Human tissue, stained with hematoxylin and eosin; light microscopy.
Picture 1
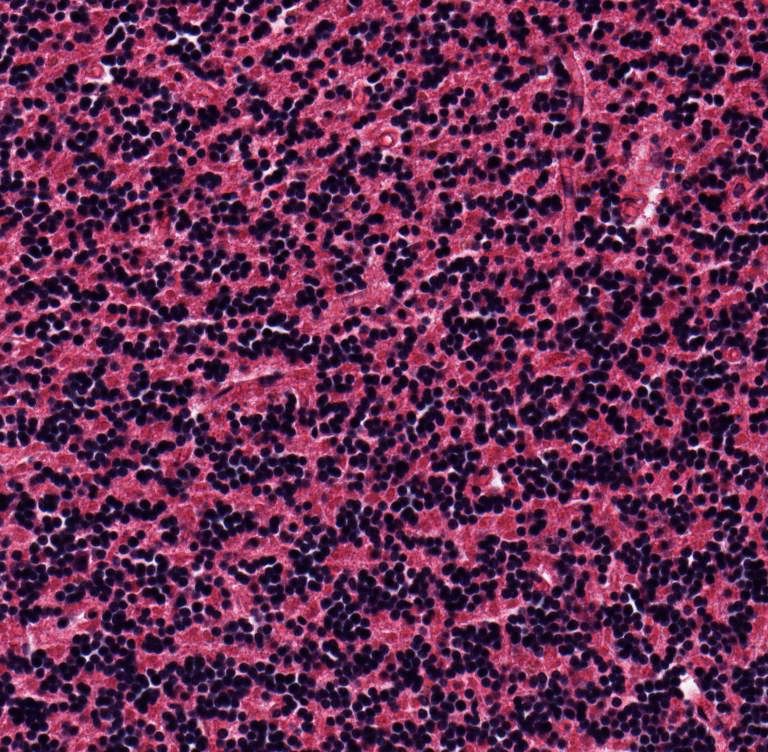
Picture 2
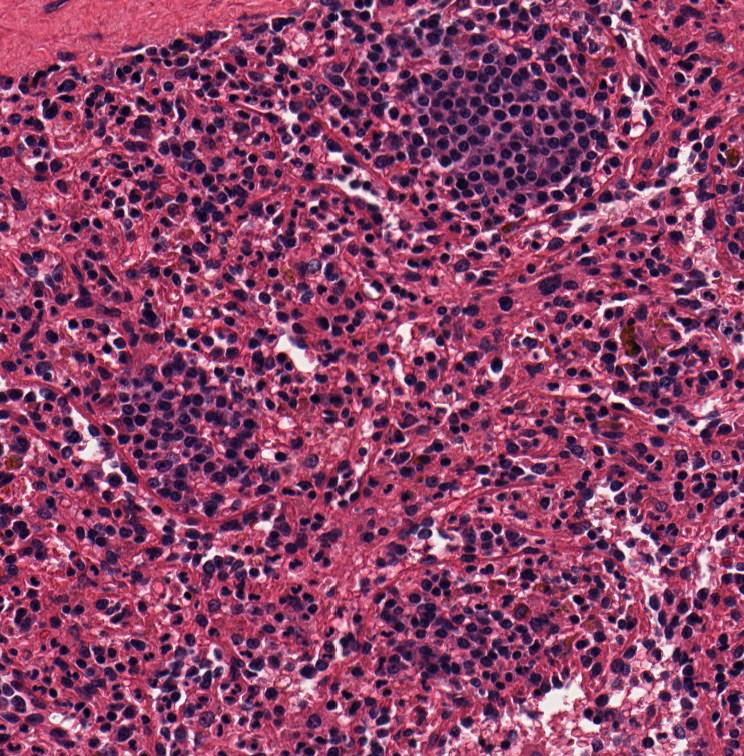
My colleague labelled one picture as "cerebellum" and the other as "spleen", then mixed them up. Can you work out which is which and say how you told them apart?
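So the cerebellum's the first one and the spleen's the second. In the cerebellum, small, round, uniformly dark purple nuclei with almost no cytoplasm fill the field evenly, with irregular islands of pink, finely fibrillar material between clusters. The spleen's main cells are lymphocytes, small round dark-staining nuclei with scant cytoplasm, lying among thin, wavy pink strands between the dense aggregates.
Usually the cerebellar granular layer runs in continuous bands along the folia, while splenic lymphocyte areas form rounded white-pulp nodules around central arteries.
There's also golden-brown pigment in the spleen, clearest right-middle, and a dense pale pink fibrous band along its top-left edge.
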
